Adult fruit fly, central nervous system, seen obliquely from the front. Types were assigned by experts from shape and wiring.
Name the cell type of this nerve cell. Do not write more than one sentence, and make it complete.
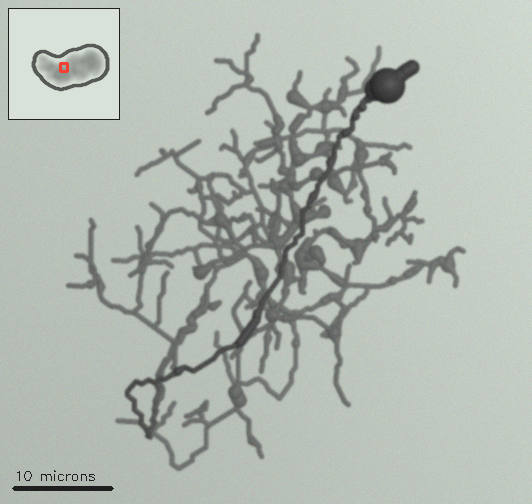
The nerve cell is of cell type Cm3.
